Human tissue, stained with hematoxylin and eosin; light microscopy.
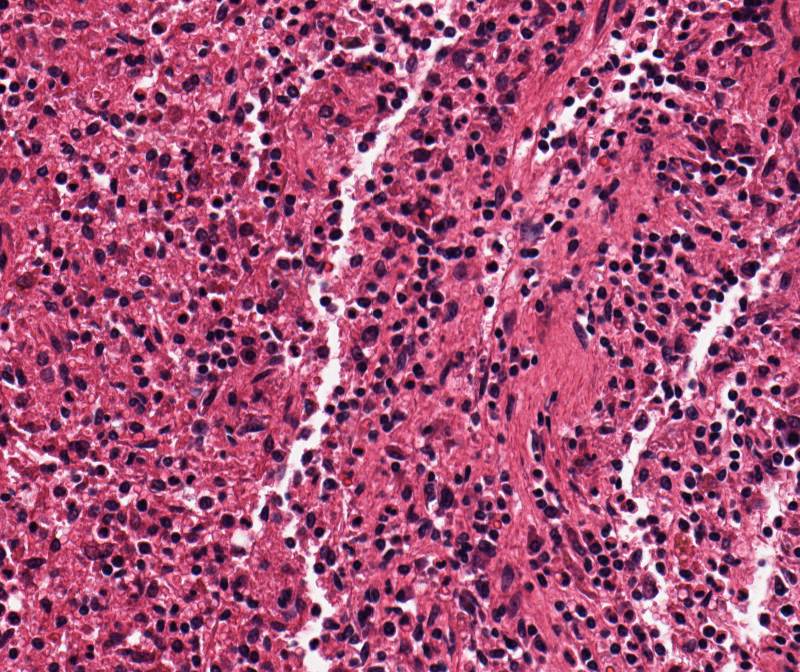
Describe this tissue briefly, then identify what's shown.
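Pink fibrillary bands with spindle-shaped nuclei stream vertically through centre and right. Many small round cells with dense dark nuclei and scant cytoplasm mingle with larger cells with paler oval nuclei and pink cytoplasm. Red cells sit singly or in small groups, not pooled. This is spleen.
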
